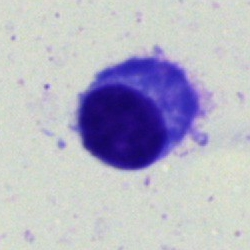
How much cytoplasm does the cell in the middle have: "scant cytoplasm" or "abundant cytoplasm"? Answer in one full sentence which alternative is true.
This cell has a broad area of cytoplasm.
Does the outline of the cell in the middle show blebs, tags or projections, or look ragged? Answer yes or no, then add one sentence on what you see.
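Yes. The cell border is ragged, with small irregular projections on the right side.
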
